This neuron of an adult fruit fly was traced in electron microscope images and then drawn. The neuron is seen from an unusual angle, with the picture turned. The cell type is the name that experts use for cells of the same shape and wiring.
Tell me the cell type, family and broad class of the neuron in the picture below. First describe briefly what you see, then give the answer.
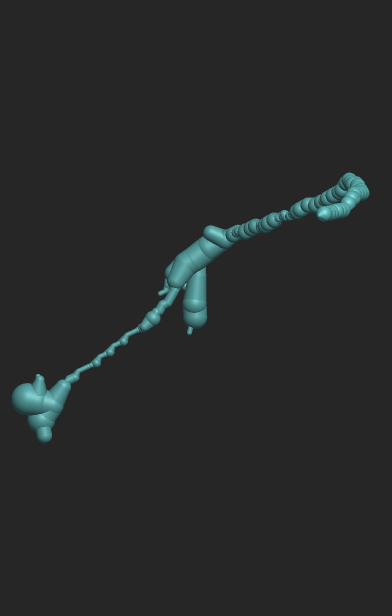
It has a dozen or fewer branch ends. As drawn here it is wider than it is tall. The cell type is L1. Its family is L. Its broad class is optic-lobe intrinsic neuron.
